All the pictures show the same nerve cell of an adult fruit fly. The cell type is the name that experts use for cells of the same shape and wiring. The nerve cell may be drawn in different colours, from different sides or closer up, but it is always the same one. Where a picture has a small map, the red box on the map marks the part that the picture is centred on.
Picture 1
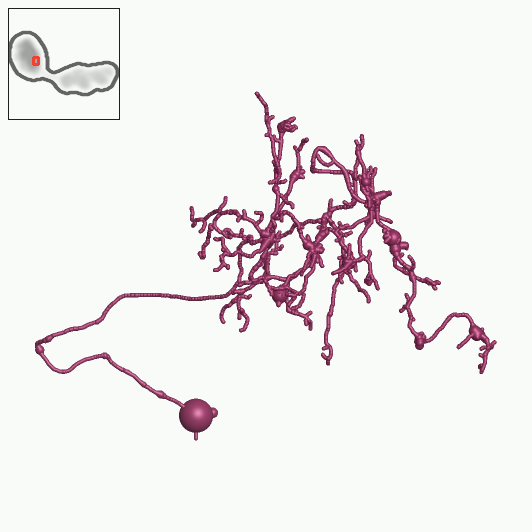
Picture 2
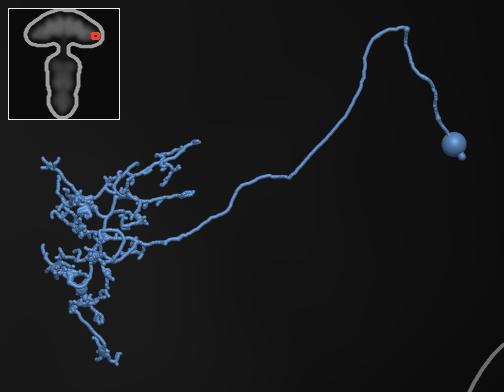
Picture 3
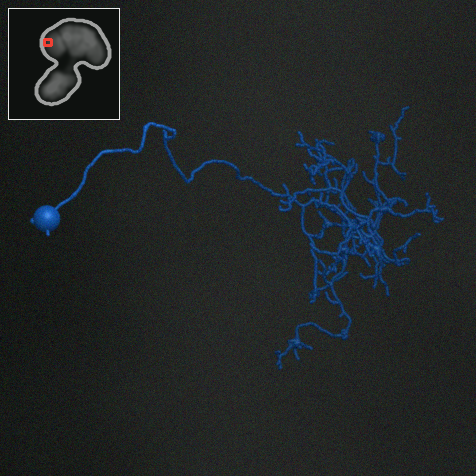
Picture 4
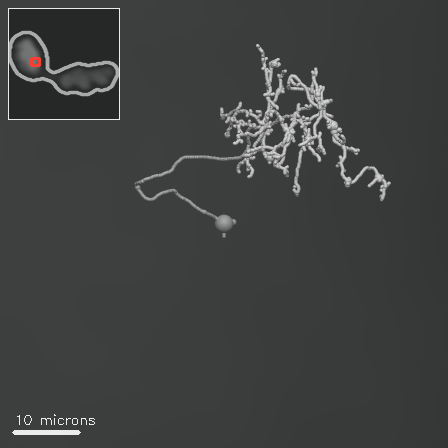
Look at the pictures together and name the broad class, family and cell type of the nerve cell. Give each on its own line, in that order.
optic-lobe intrinsic neuron
Cm
Cm4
